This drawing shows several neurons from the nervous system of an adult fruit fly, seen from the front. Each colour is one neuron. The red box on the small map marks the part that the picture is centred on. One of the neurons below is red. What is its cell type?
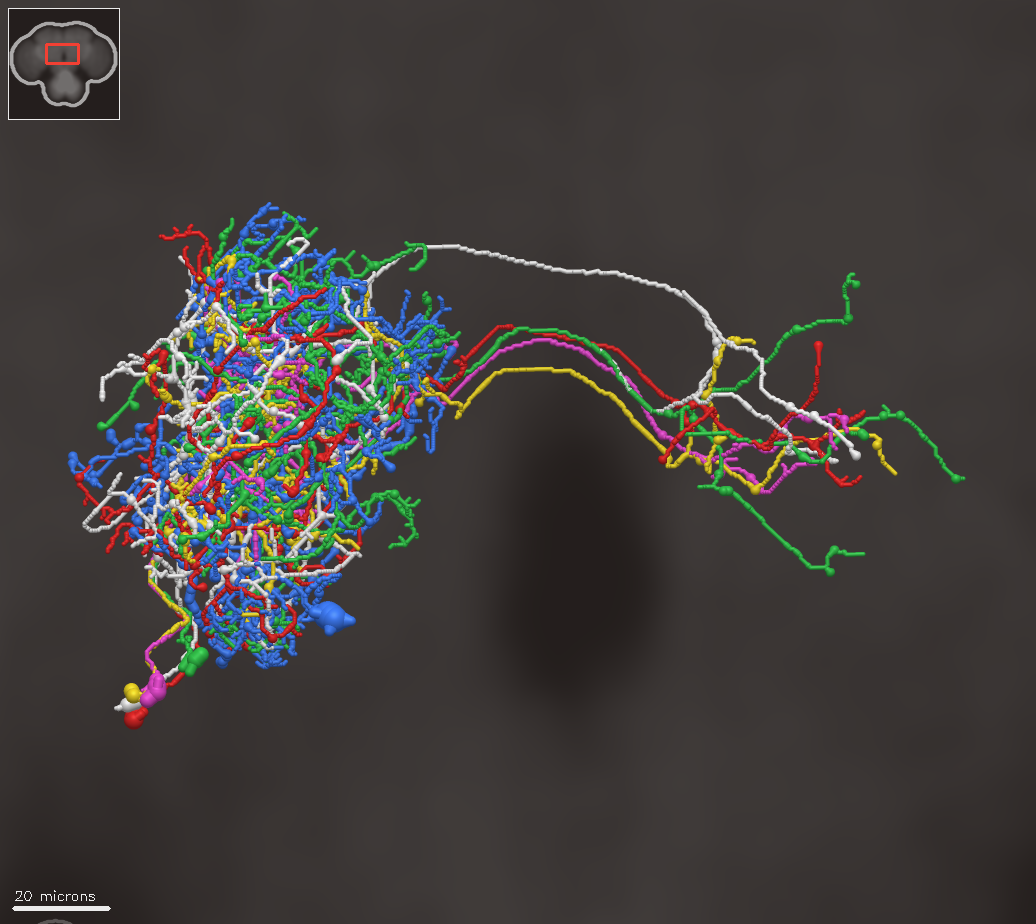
v2LN34F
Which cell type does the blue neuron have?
vLN24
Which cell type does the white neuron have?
v2LN34A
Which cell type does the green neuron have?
v2LN34C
